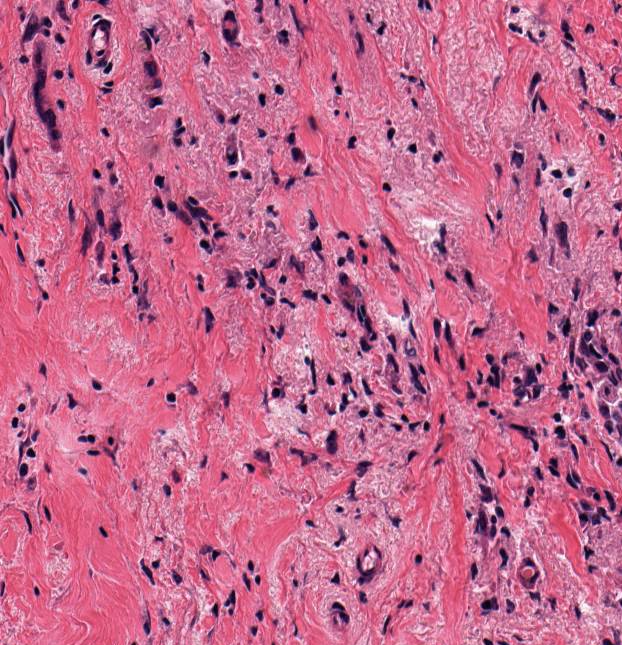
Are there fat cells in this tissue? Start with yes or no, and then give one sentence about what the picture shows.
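No. No fat cells are present anywhere in the field.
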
